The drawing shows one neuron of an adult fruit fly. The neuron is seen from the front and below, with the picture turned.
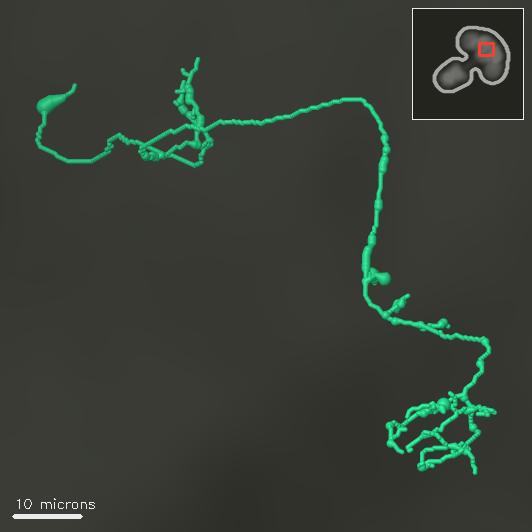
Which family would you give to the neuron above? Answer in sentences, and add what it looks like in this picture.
The name of its family is class CX. Its broad class is central-brain intrinsic neuron. No cell body is drawn. By the scale bar it is about 70 microns wide in this view.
